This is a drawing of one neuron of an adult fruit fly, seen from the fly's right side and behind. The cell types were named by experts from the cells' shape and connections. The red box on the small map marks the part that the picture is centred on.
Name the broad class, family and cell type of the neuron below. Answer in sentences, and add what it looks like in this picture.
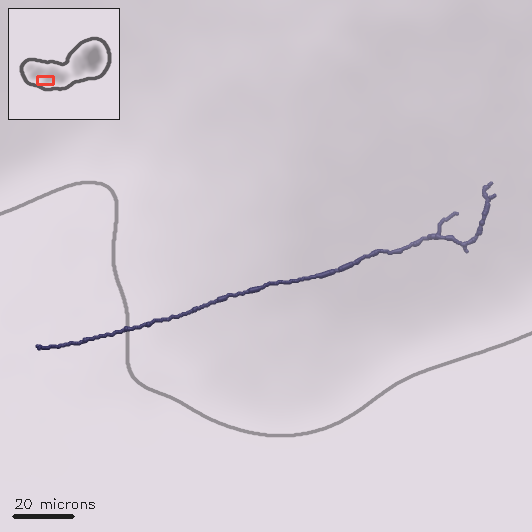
It is a sensory neuron entering the nerve cord. The name of its family is class mechanosensory proprioceptive. The cell type is SNpp60. No cell body is drawn. By the scale bar it is about 160 microns wide in this view. It has a dozen or fewer branch ends.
